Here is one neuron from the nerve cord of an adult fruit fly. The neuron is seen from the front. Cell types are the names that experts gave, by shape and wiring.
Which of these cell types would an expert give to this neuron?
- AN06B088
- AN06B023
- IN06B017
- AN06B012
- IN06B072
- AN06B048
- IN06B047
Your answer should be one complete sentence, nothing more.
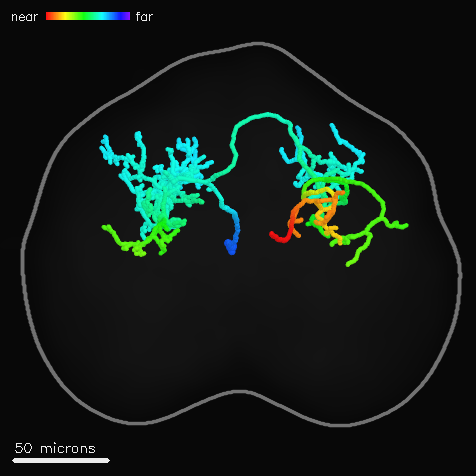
The cell type name AN06B088 applies to this neuron.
